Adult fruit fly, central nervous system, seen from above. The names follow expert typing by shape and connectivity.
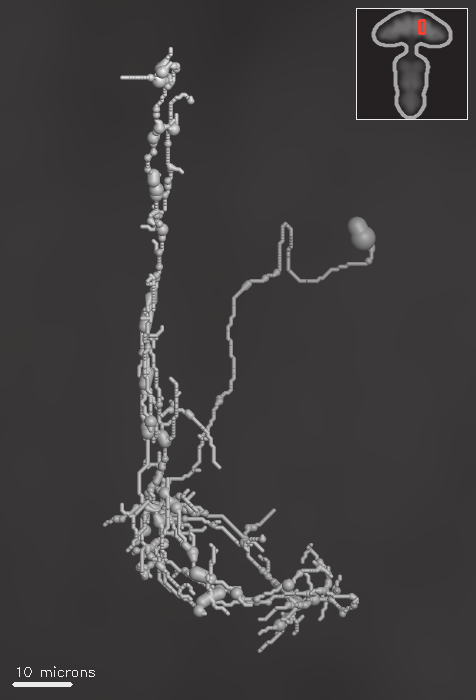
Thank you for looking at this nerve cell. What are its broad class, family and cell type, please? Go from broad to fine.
central-brain intrinsic neuron; hemilineage WEDa1; WED057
